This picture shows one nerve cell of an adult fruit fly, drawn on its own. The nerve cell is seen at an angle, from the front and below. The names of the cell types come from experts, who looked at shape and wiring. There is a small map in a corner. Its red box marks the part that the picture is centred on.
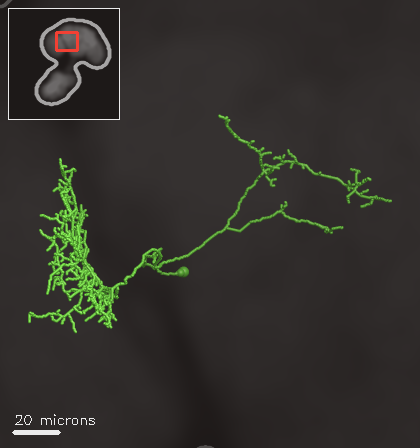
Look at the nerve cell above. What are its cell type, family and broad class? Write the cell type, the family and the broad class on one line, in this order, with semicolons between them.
LC37; hemilineage VPNp&v1_ventral; visual projection neuron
